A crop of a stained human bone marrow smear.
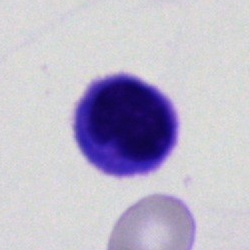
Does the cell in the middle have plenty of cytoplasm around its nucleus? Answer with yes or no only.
No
